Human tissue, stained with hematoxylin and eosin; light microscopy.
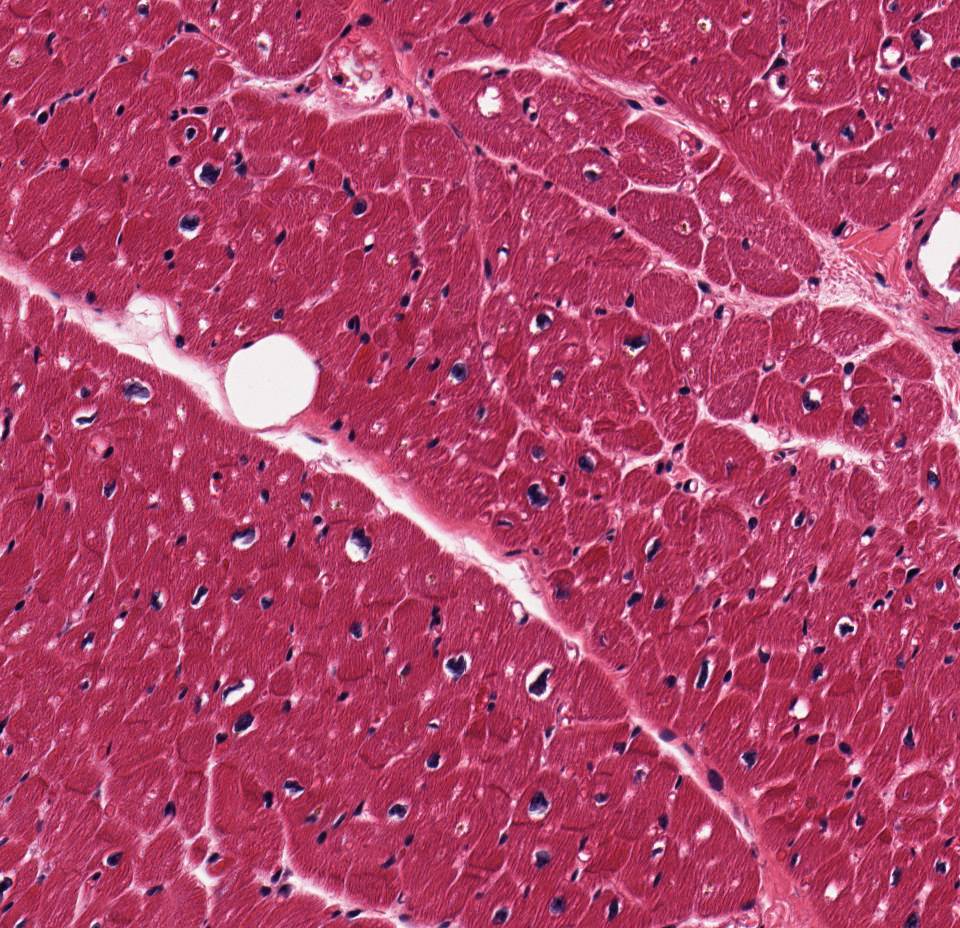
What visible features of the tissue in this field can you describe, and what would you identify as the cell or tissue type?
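Across the field the muscle fibres are mostly cut in cross-section, so you see rounded to polygonal profiles. Their nuclei sit centrally within each profile, not at the edges, and many have a small clear halo around them. In the narrow spaces between fibres you'll spot small dark elongated nuclei. You're looking at the left ventricle of the heart.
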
